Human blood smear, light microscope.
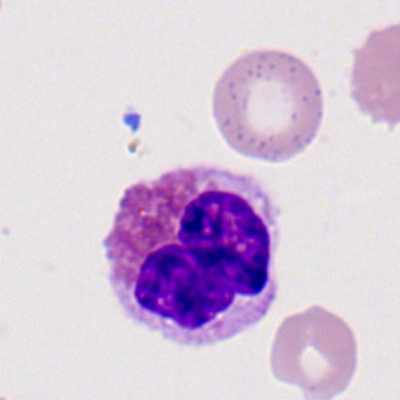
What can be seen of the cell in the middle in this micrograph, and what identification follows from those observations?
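Let's begin with the nucleus: its chromatin stains a deep violet. Now look at the cytoplasm, a pinkish-lilac colour, widest on the upper-left side of the cell. Look closely and you'll see it holds fine pinkish granules. What you are looking at is an eosinophil.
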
